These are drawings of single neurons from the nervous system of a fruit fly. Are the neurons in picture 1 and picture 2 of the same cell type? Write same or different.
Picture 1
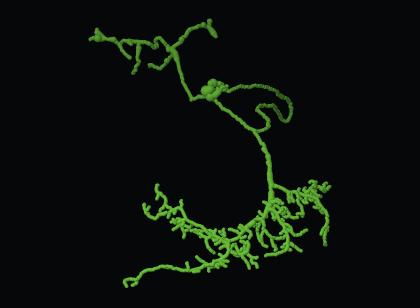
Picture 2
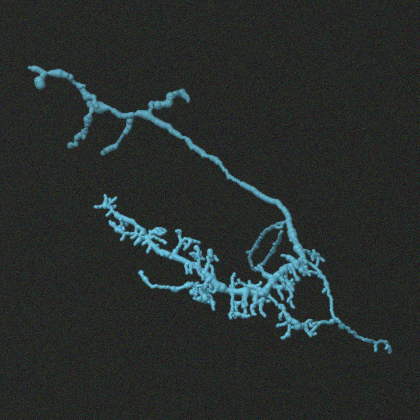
same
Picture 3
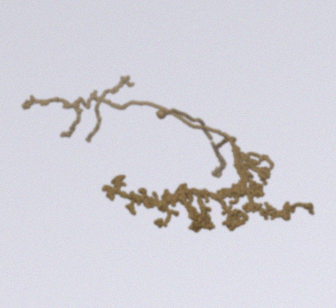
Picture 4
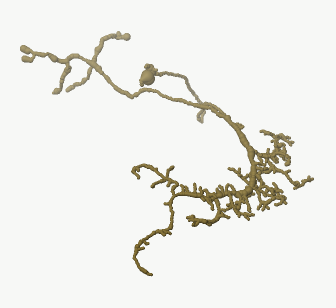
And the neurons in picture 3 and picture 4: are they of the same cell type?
same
